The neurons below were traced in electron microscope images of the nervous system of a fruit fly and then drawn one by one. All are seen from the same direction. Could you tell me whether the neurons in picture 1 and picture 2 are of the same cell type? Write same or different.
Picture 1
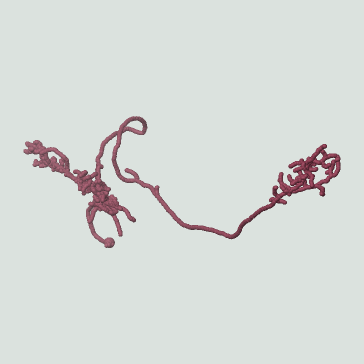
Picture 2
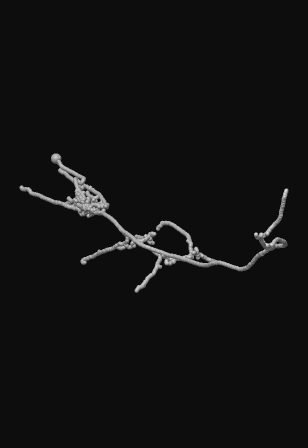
different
